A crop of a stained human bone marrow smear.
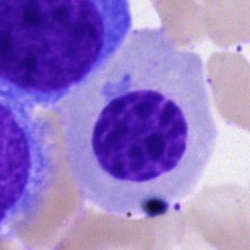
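Erythroblast, with chromatin gathered into coarse dark clumps separated by paler strands. Its cytoplasm is abundant, forming a wide rim all around the nucleus, and is a pale greyish-lilac blue. Lastly, a single small dark round body lies in the cytoplasm at the lower edge of the cell, below the nucleus.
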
